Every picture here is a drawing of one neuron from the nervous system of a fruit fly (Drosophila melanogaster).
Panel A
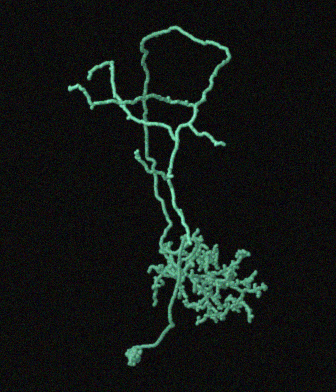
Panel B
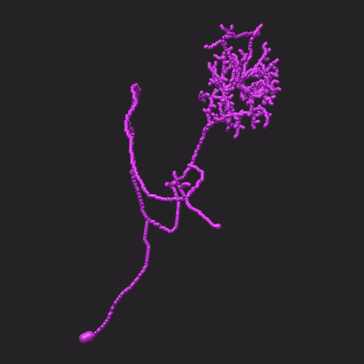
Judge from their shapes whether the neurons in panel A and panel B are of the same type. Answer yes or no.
no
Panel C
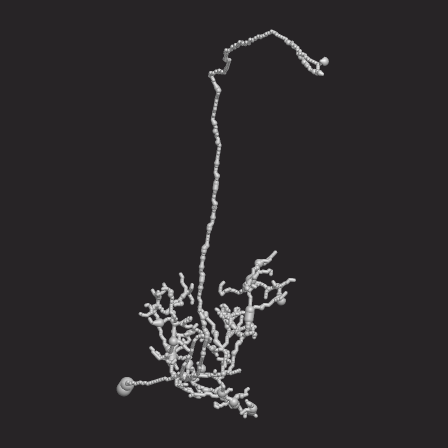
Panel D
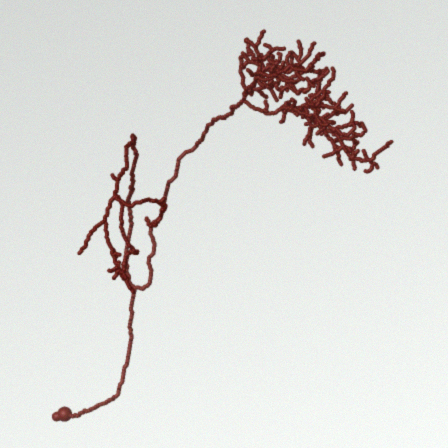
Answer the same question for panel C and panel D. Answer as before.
yes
